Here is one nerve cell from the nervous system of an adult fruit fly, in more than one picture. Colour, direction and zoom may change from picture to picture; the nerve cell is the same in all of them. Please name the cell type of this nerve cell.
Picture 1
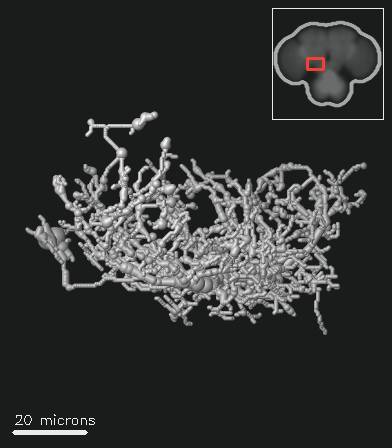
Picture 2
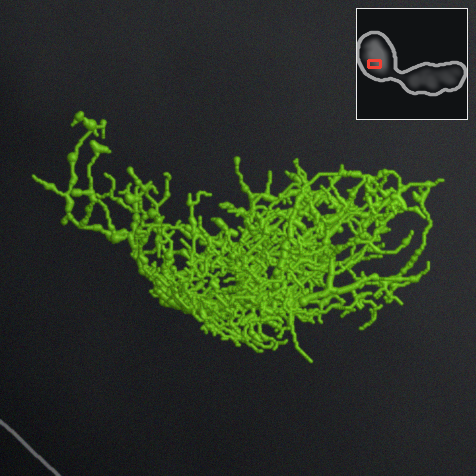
SAD112_a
